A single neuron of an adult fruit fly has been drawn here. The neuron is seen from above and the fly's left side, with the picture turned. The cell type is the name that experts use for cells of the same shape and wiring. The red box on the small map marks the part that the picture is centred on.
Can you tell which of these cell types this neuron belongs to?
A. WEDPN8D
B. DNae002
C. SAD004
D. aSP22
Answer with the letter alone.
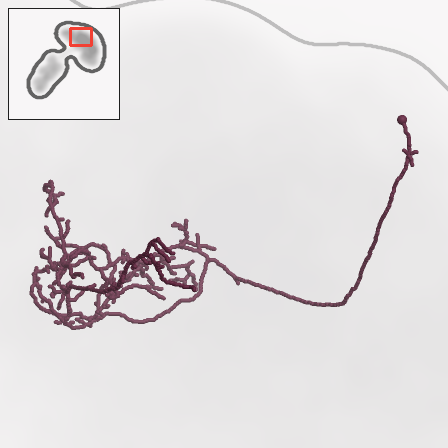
A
